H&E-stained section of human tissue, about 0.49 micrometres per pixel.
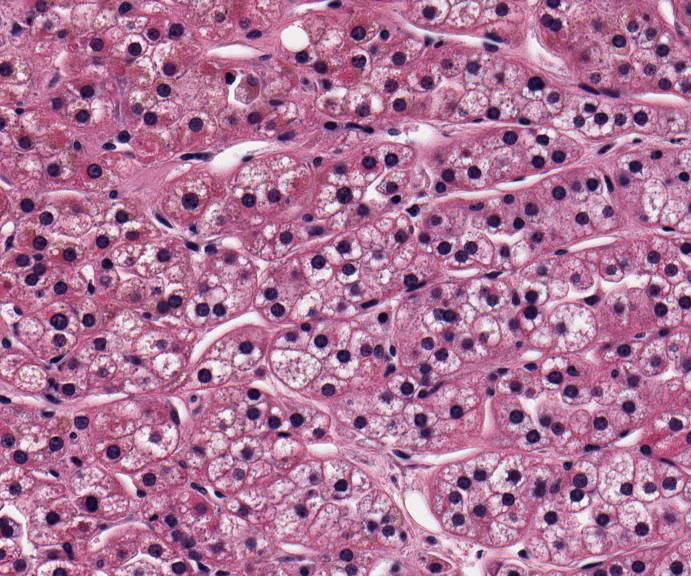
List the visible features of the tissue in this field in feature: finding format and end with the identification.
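Arrangement: rounded nests and short cords separated by thin channels, throughout the field
Cell shape: mostly polygonal
Cytoplasm: pale, finely bubbly and vacuolated in most cells
Upper left: note the more compact pink granular cytoplasm with scattered brown pigment granules
Lumens: none; no glands, tubules or central lumens formed
Name: adrenal gland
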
